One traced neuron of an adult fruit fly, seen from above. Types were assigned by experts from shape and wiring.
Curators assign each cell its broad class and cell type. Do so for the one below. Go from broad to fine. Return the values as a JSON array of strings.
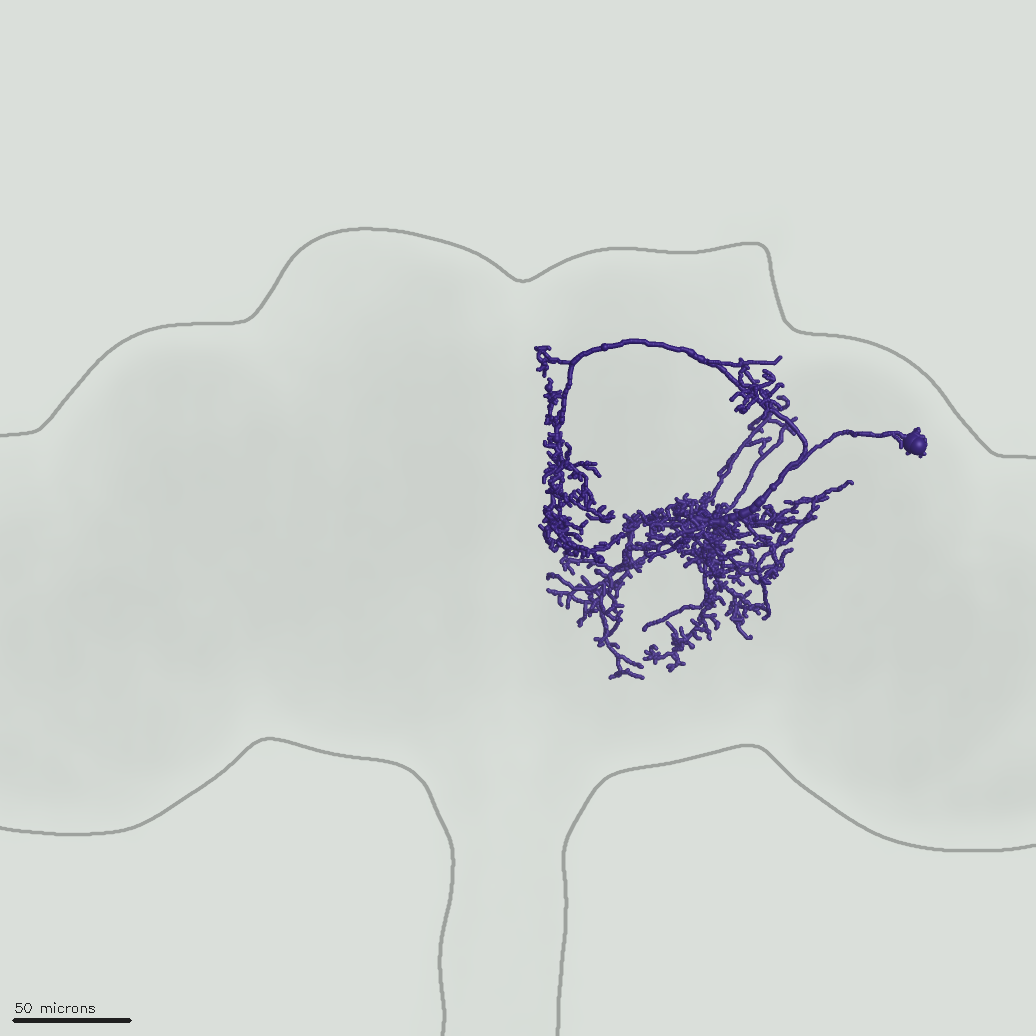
["central-brain intrinsic neuron", "CL029_b"]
